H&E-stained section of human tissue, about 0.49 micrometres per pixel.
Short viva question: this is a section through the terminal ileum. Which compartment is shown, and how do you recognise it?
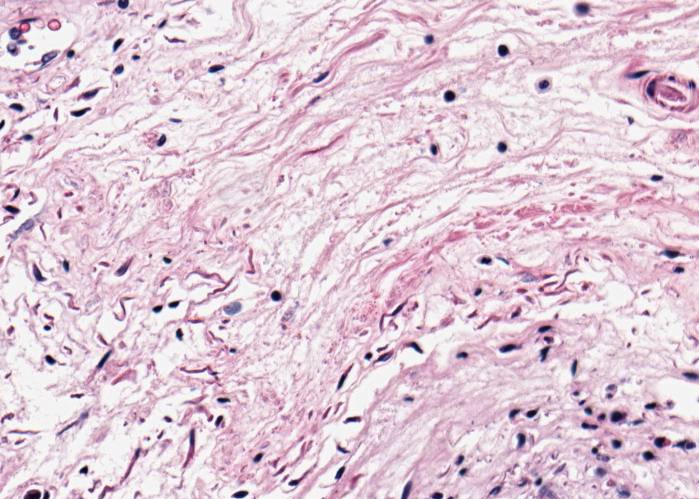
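My answer is dense connective tissue. The sparse spindle cells, with slender, elongated, dark nuclei scattered among pale fibres, are what decide it.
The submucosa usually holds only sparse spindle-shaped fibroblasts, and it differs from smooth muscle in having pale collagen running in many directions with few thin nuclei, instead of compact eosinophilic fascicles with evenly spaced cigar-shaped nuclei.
Beyond that, I see loose stroma throughout, with wide clear spaces between the fibres and no epithelium anywhere, and a small thick-walled vessel cut across in the upper right corner.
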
